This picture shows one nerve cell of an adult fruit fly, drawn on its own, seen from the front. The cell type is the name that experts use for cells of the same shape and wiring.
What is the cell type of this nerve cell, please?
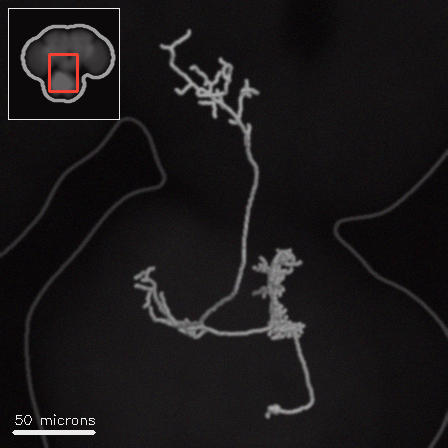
AN07B052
